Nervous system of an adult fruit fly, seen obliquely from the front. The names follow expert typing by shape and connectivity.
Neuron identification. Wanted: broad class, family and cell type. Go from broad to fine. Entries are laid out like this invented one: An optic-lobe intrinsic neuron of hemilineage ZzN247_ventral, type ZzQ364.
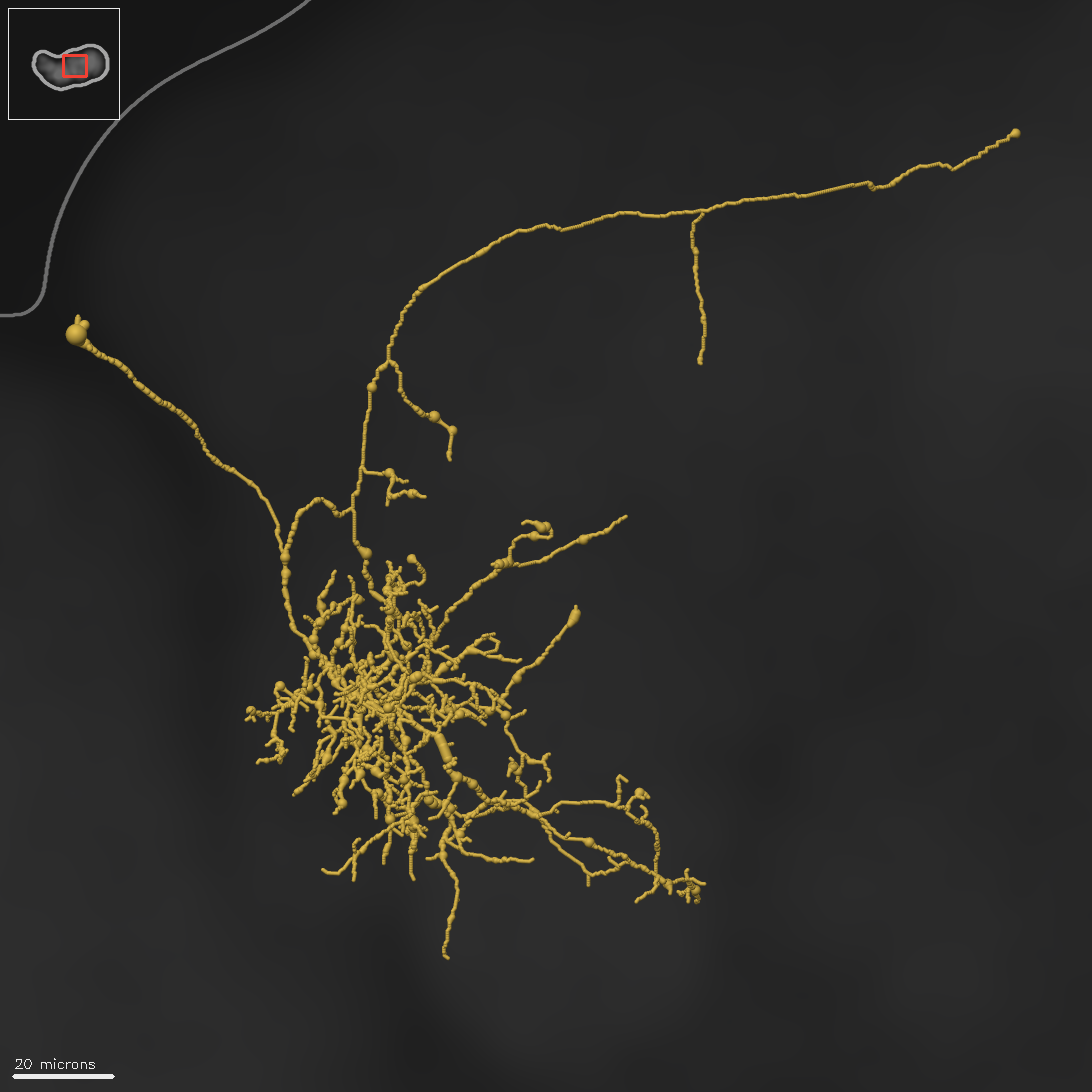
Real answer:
A central-brain intrinsic neuron of hemilineage VPNp&v1_posterior, type PVLP108.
